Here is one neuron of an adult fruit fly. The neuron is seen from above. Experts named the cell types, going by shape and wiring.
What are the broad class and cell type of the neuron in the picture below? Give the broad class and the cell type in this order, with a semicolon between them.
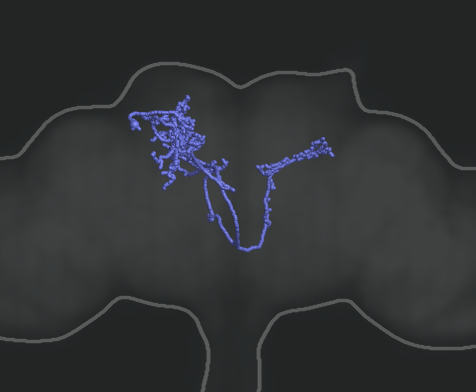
central-brain intrinsic neuron; CRE010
